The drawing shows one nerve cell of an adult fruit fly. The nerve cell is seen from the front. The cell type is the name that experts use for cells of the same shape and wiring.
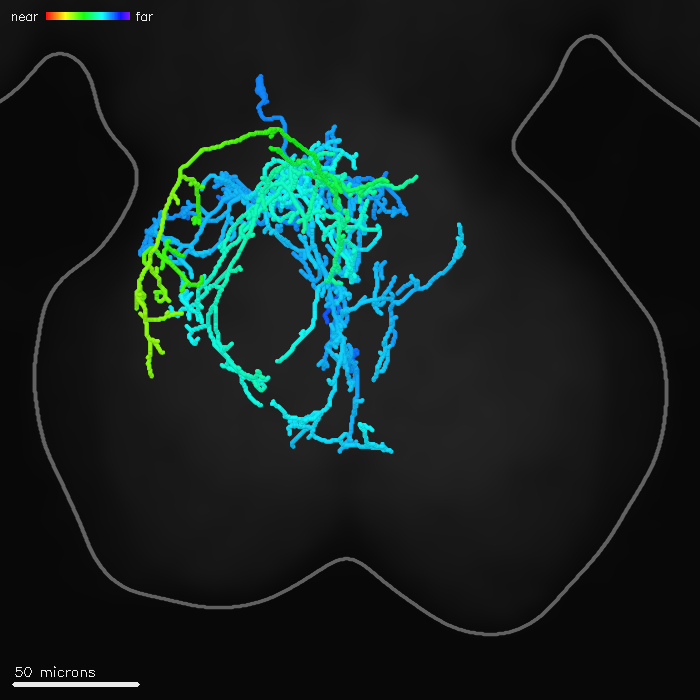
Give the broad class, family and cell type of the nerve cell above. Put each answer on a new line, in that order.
nerve-cord intrinsic neuron
hemilineage 12A
IN12A009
